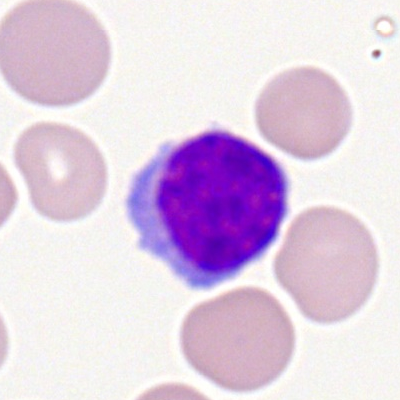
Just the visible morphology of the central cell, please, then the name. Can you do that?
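First, the nucleus fills most of the cell, leaving a modest rim of cytoplasm. Second, that rim is widest on the left side. Third, its outer edge there is ragged rather than smooth. Fourth, no vacuoles are seen. The cell is a lymphocyte.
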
